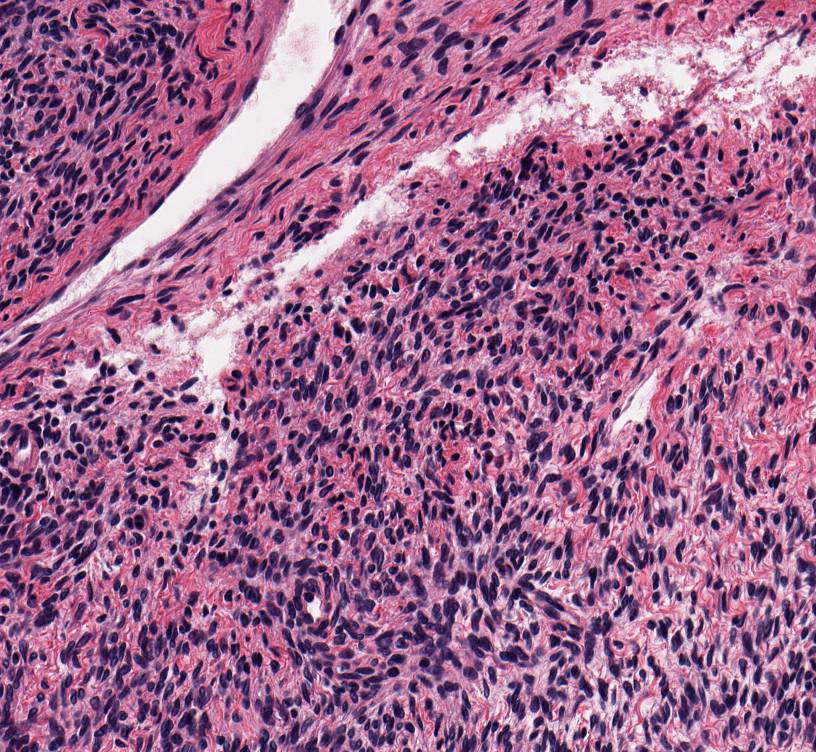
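Ovary. First, densely packed spindle cells occupy most of the field, especially the central and lower parts. Second, their nuclei are dark-staining and elongated to oval. Third, cell borders are indistinct, with scant pale pink cytoplasm between the nuclei. Finally, a small round vascular lumen sits in the lower centre.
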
